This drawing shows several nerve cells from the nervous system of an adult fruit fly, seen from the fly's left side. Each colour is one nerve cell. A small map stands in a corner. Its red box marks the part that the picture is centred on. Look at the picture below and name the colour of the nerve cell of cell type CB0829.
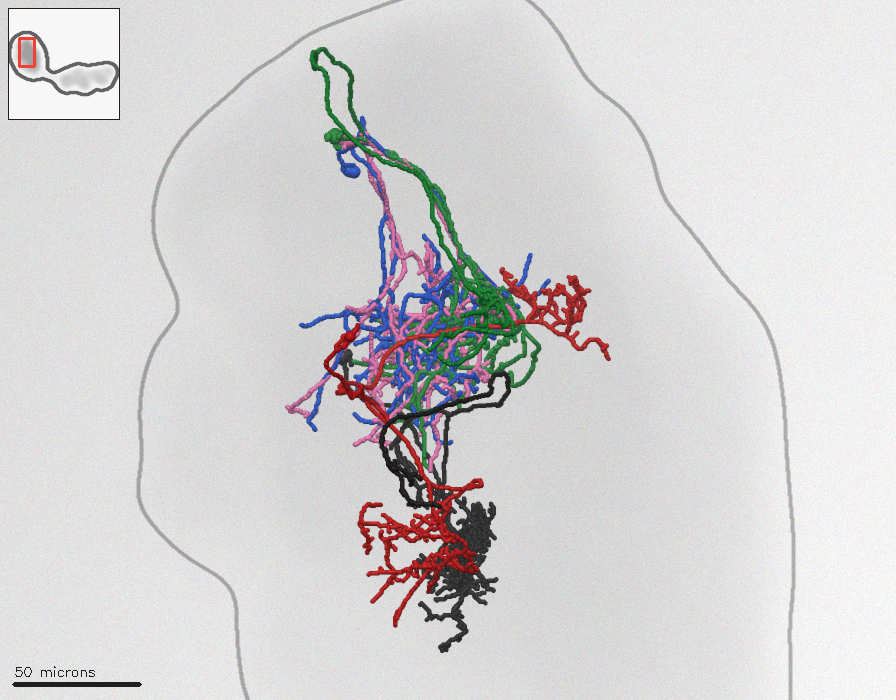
pink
